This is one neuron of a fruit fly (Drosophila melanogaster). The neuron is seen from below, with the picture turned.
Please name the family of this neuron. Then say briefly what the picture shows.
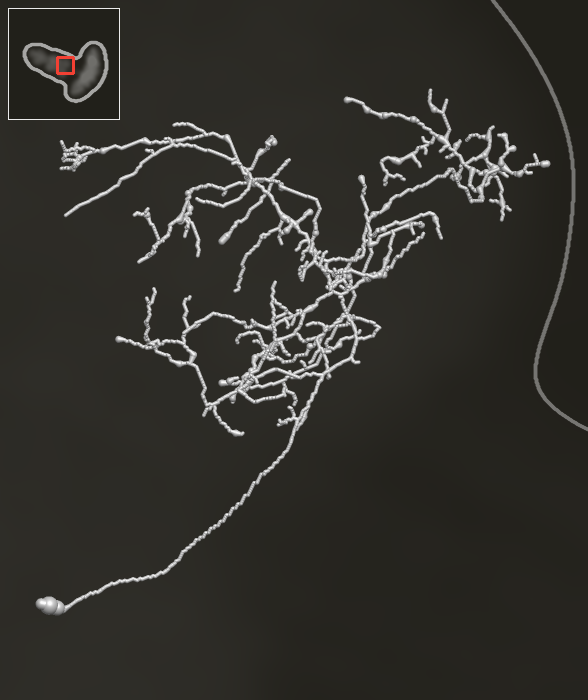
Its family is hemilineage 13B. This is a nerve-cord intrinsic neuron. The cell body can be seen at the lower left of the picture. Dozens of branch ends can be seen.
